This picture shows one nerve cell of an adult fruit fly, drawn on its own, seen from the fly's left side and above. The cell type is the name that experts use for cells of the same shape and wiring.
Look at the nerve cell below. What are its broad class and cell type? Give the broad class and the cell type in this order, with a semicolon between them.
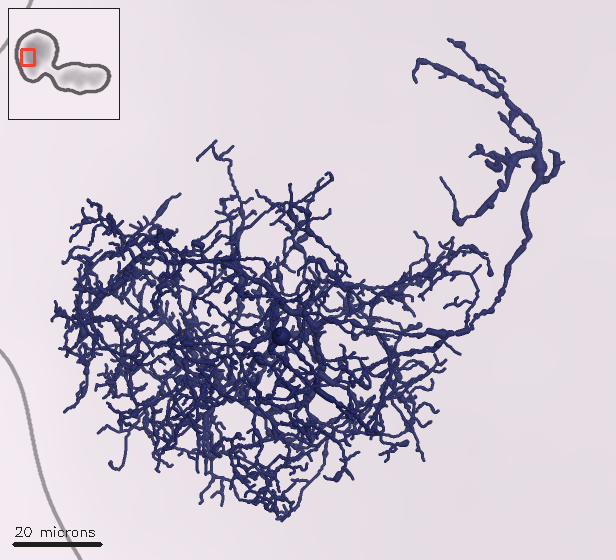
central-brain intrinsic neuron; AVLP592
